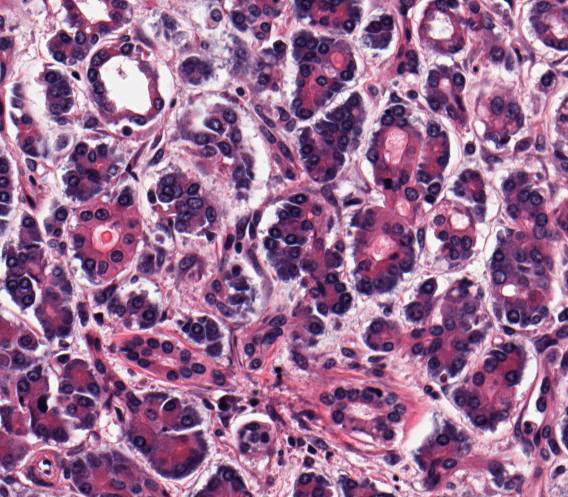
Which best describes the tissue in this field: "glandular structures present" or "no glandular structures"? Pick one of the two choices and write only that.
Glandular structures present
